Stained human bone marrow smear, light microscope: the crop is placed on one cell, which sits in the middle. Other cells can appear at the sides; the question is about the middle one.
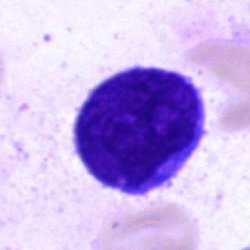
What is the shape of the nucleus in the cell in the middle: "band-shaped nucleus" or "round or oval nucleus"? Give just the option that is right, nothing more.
Round or oval nucleus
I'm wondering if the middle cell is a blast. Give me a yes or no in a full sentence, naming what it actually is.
Yes, shown in the middle of the crop is a blast.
